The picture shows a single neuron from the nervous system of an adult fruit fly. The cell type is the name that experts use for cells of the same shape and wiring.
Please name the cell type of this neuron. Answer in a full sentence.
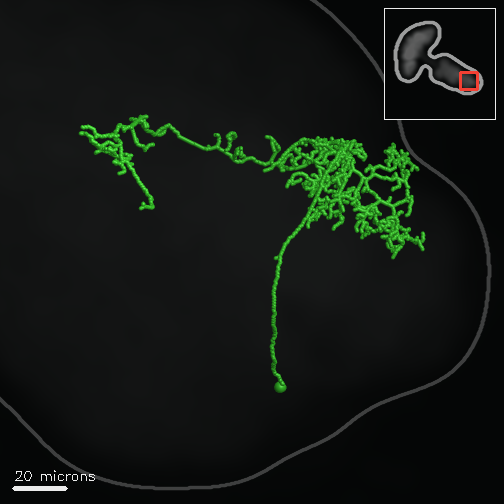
The cell type is IN01A061.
